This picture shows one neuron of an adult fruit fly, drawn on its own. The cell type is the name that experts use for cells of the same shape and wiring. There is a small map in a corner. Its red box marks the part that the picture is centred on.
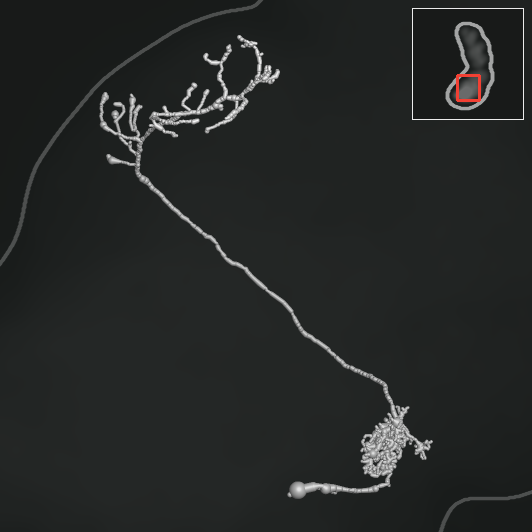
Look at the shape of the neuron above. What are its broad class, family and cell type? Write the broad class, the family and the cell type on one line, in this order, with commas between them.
central-brain intrinsic neuron, hemilineage ALad1, DC2_adPN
